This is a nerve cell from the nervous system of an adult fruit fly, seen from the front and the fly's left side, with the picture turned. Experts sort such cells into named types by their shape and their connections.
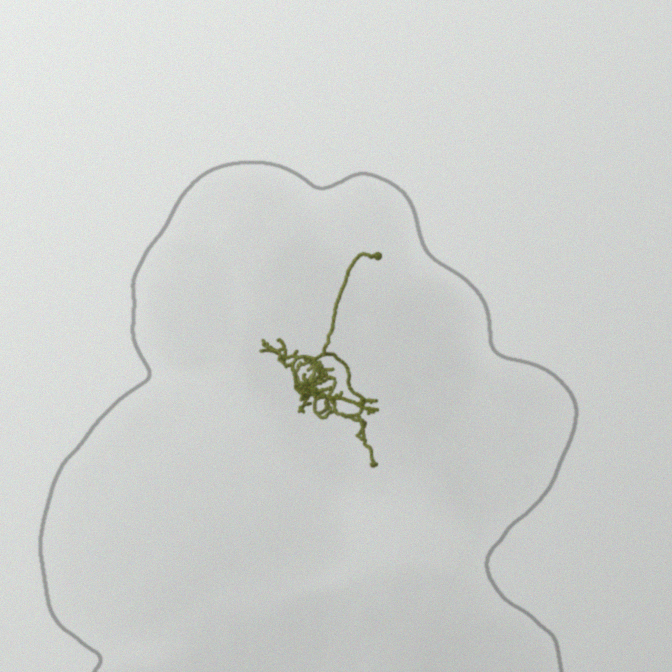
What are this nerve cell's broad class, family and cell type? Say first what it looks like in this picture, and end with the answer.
The cell body is in the middle of the picture. As drawn here it is taller than it is wide. It is a nerve-cord intrinsic neuron. Its family is hemilineage 07B. The cell type is IN07B077.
